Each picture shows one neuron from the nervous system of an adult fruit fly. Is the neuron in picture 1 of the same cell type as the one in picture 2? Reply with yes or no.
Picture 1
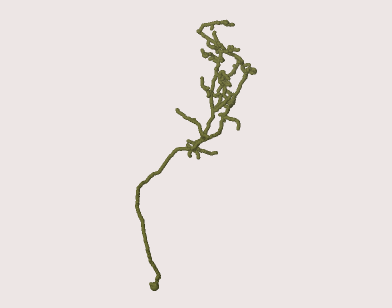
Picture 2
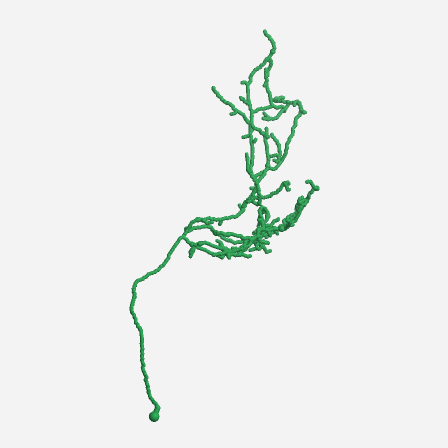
yes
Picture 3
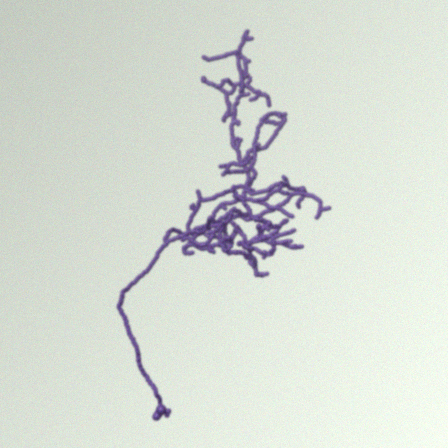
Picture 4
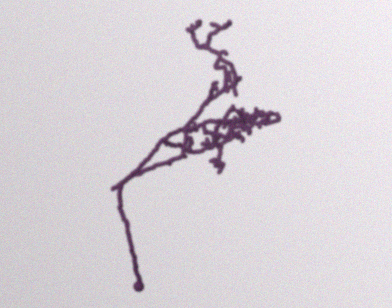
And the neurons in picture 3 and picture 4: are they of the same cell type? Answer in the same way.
no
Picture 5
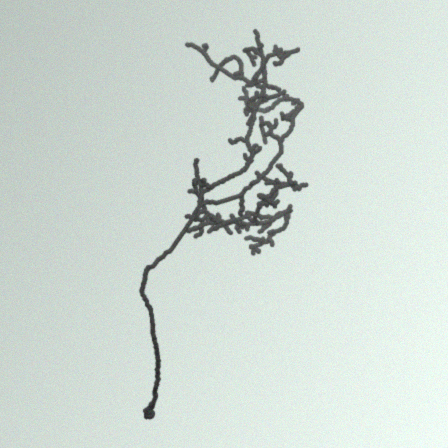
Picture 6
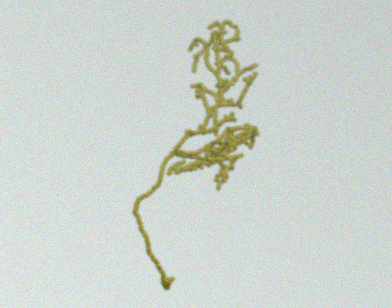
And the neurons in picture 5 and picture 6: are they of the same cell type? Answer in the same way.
yes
